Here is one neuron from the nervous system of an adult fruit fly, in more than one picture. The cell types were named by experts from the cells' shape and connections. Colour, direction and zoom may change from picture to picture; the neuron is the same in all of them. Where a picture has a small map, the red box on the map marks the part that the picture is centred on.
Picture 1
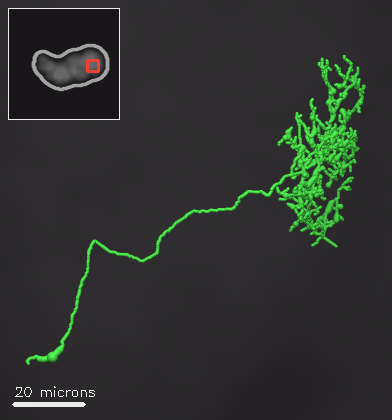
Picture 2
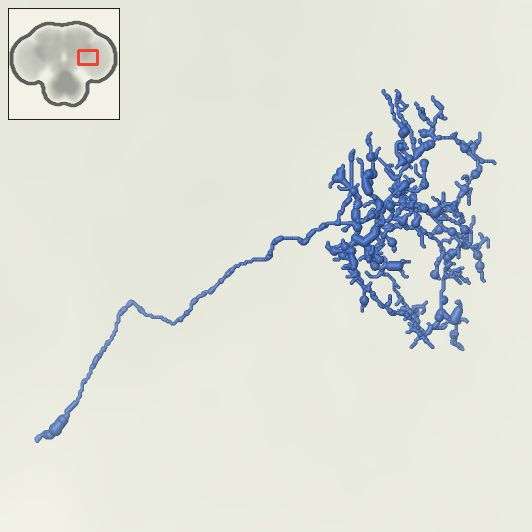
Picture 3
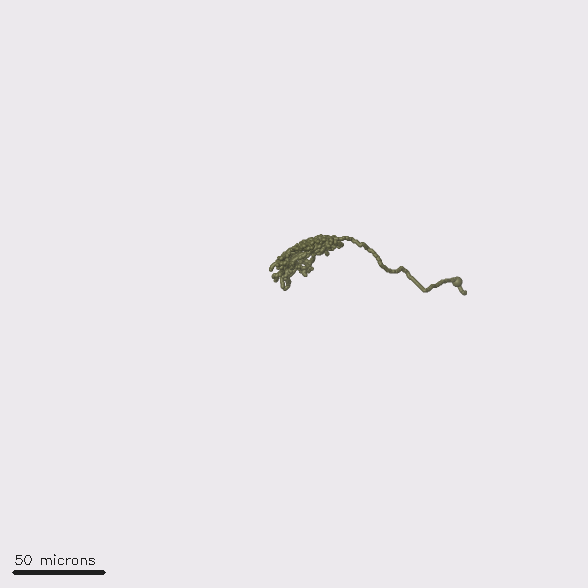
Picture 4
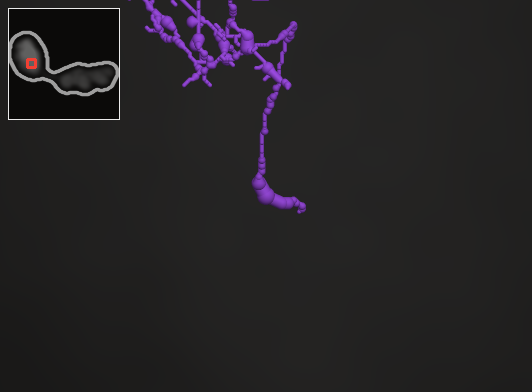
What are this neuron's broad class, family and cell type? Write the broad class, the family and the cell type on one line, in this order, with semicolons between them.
optic-lobe intrinsic neuron; Li; Li14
